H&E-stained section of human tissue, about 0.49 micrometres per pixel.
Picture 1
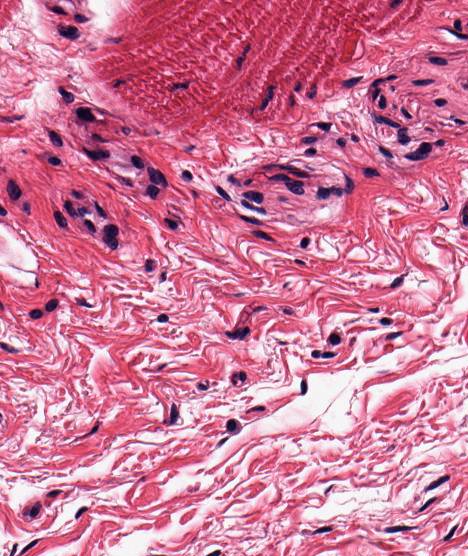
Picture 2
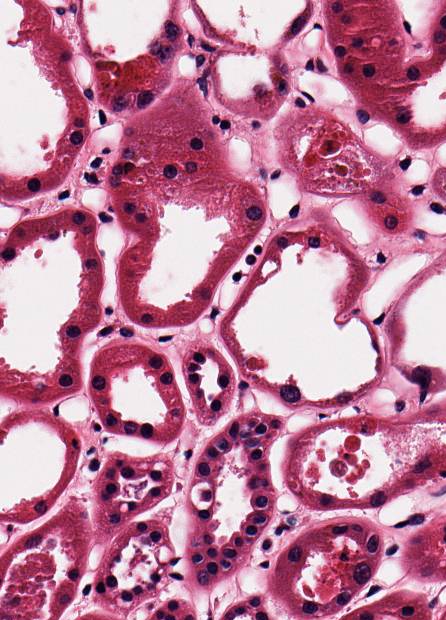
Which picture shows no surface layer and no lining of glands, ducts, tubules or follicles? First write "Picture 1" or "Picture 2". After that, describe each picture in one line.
Picture 1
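In picture 1: No epithelium is present in the field.
In picture 2: The nuclei of the tubular lining cells are round and dark.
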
